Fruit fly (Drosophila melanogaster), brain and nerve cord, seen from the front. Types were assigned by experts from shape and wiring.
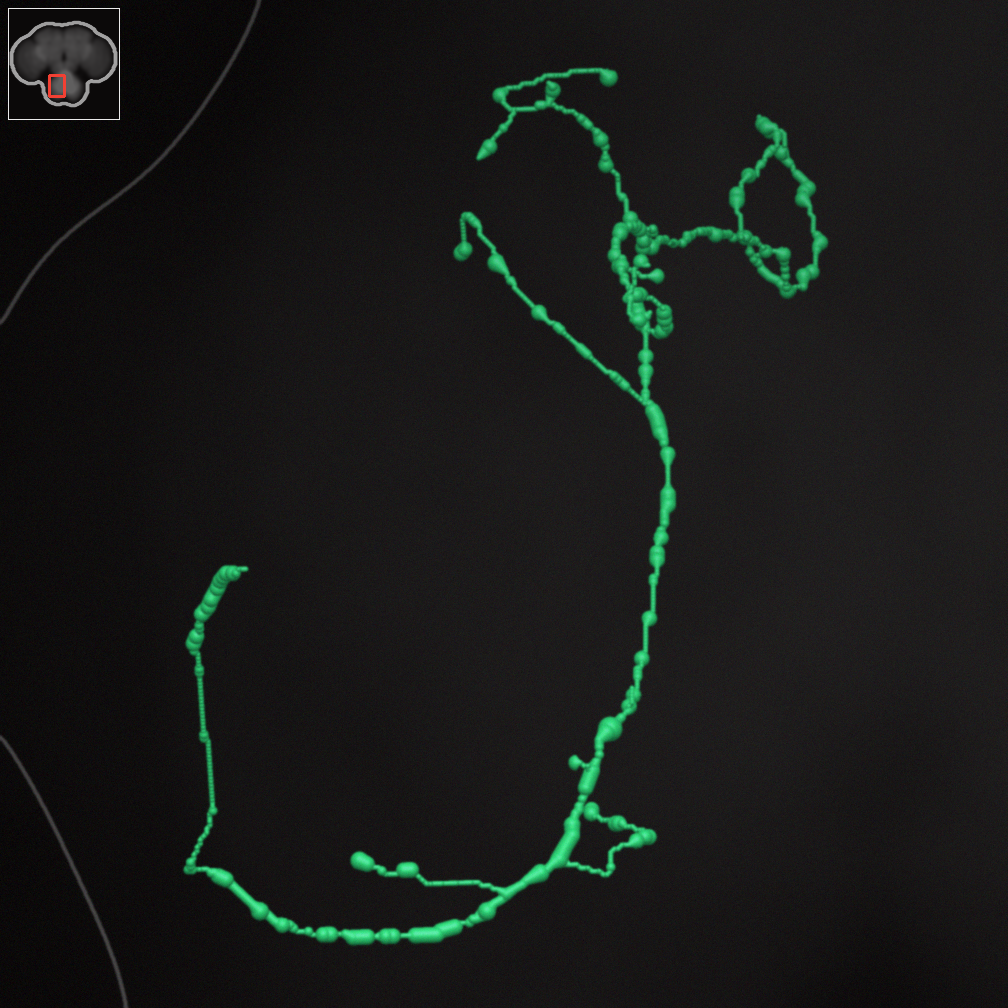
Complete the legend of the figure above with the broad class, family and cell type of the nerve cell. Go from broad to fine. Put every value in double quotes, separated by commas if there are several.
"sensory neuron entering the nerve cord", "class mechanosensory proprioceptive", "SNpp19"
